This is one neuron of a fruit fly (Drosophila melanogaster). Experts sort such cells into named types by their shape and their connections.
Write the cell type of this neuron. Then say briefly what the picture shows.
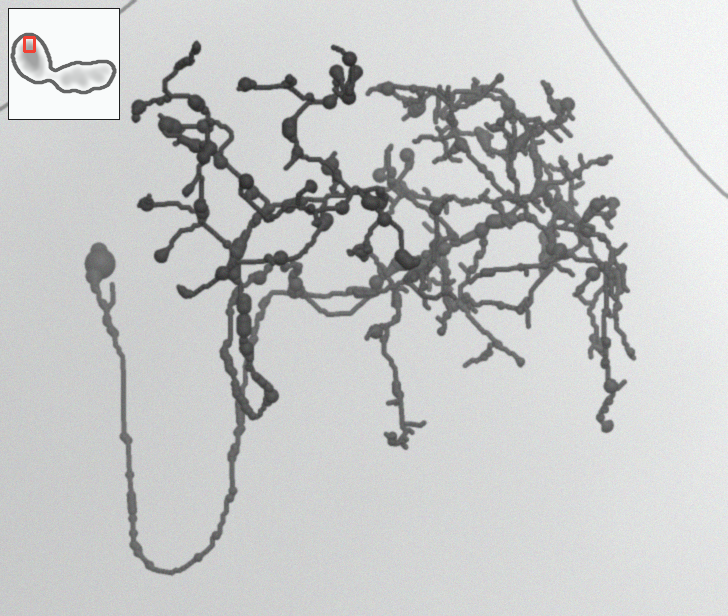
It is of cell type LHAV5b2. It is a central-brain intrinsic neuron. The cell body can be seen on the left of the picture. In this view it is about as wide as it is tall.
